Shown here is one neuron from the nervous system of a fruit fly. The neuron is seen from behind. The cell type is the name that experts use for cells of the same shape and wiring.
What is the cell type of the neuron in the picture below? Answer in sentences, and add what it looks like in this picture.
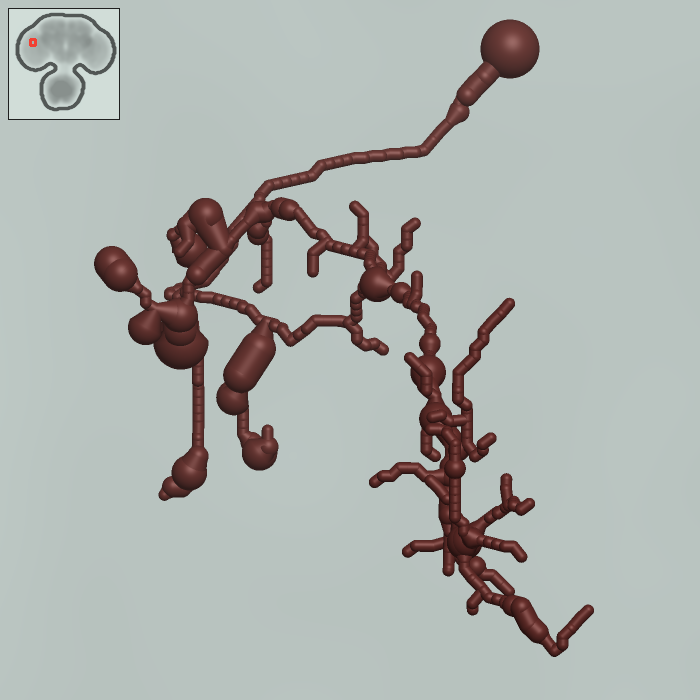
It is of cell type Mi13. This is an optic-lobe intrinsic neuron. The cell body is at the upper right of the picture. As drawn here it is taller than it is wide.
